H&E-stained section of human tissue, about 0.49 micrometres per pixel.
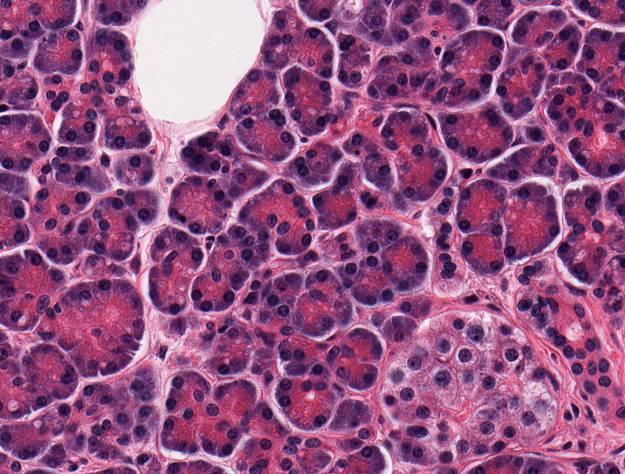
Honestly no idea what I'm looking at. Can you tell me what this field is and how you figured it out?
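Exocrine pancreas is the tissue here. First, closely packed rounded acini fill most of the field. Second, each acinar cell is dark purple basally and pink and granular toward the acinar centre. Third, the round dark nuclei lie toward the outer edge of each acinus.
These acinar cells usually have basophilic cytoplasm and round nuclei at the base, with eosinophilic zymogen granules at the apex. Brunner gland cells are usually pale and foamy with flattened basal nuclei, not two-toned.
Last, a rounded cluster of pale-staining cells, unlike the surrounding acini, sits in the lower right.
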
